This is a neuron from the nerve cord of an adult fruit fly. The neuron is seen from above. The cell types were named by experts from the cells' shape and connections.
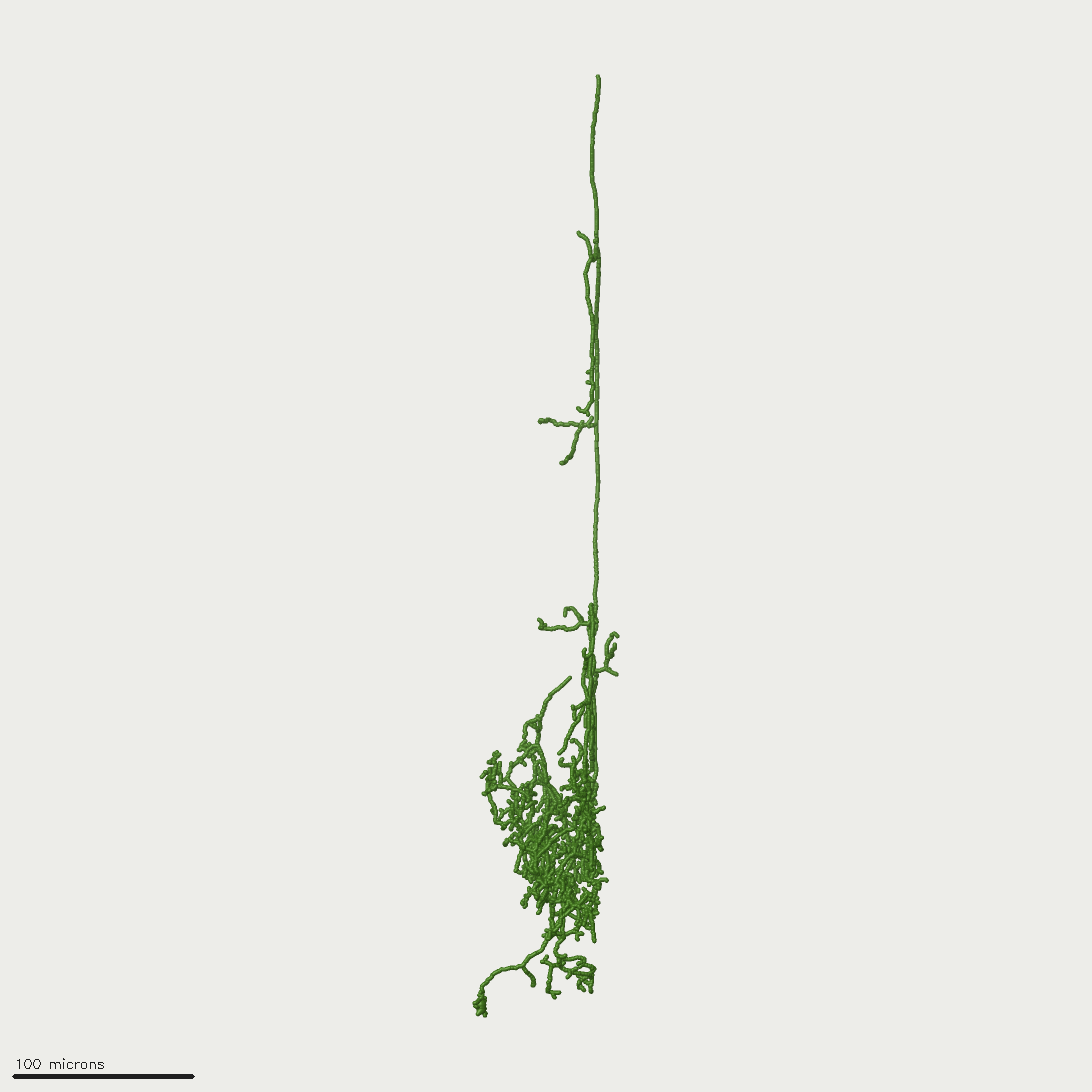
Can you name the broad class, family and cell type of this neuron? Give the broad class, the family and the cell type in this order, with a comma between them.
ascending neuron, hemilineage 17A, AN17A012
